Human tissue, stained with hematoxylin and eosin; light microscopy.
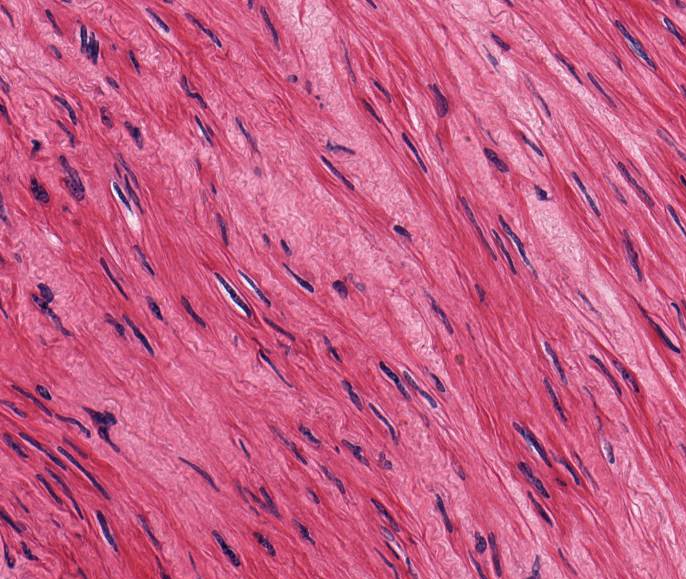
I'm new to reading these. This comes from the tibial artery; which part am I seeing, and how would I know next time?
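You're looking at the tunica media. See the spindle cells streaming in parallel fascicles through the whole field, from upper left to lower right. Their nuclei are slender, elongated and dark, aligned with the deep pink fibres.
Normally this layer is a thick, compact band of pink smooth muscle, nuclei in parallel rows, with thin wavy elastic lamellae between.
Between the pink fibres here lie paler bands of finely wavy fibrillar material, clearest in the centre and upper right.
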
